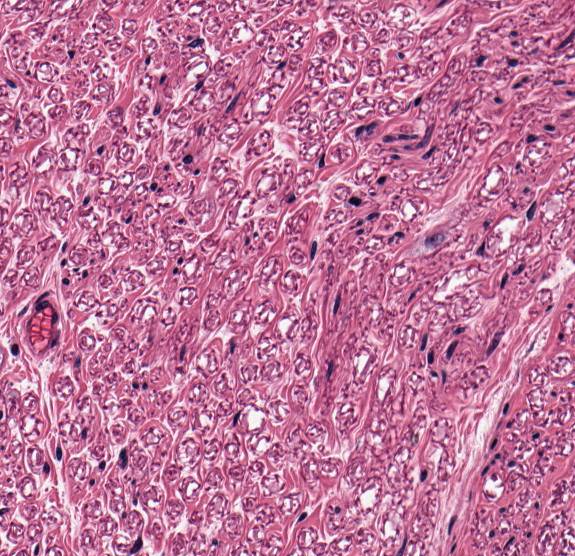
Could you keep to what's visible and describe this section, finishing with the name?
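The round profiles are mostly of similar small size and cut across rather than lengthwise. Nuclei are sparse, small and dark; most are elongated or spindle-shaped and sit between the round profiles. No epithelium, glands or fat cells appear in the field. This is tibial nerve.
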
